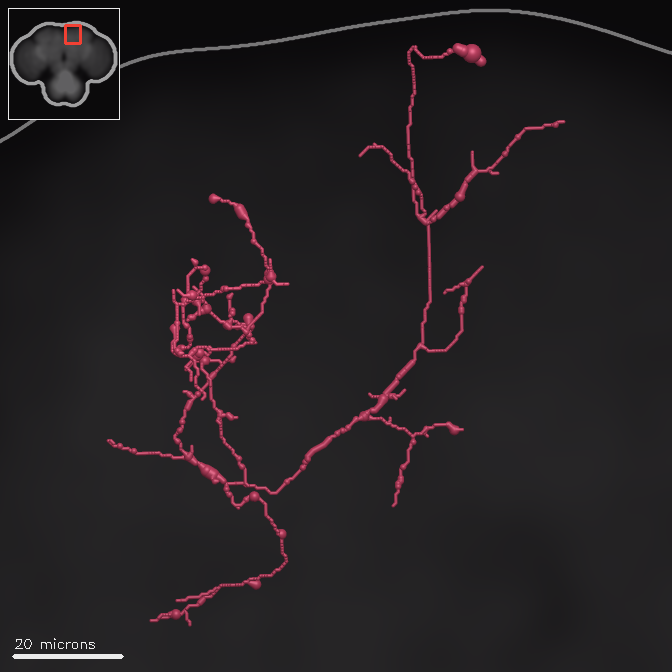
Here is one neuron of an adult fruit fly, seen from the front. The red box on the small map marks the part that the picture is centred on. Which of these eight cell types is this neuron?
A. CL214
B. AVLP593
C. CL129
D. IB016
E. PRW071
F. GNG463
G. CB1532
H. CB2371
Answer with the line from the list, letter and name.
G. CB1532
